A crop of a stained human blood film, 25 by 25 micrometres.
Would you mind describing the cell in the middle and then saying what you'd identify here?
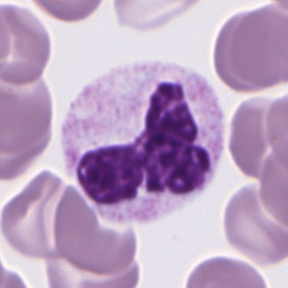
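Several lobes joined to one another make up the nucleus, and its chromatin is dark purple and coarsely clumped. Fine pink-violet granules are evenly scattered through pale pink cytoplasm. It is a segmented neutrophil.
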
